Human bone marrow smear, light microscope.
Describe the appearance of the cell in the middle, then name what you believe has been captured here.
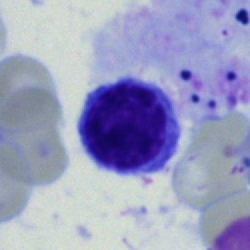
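Chromatin dense, dark purple. No distinct nucleolus seen. Cytoplasmic rim widest on the lower right side. No granules visible in the cytoplasm. Cell: lymphocyte.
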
